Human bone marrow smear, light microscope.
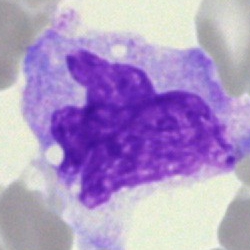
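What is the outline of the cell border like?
Irregular and angular, not smoothly round.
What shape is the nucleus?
Irregular and folded, with several blunt lobes jutting out.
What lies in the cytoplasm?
Fine, faint pinkish-purple granules, plus a small clear round vacuole just above the nucleus.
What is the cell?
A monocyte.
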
